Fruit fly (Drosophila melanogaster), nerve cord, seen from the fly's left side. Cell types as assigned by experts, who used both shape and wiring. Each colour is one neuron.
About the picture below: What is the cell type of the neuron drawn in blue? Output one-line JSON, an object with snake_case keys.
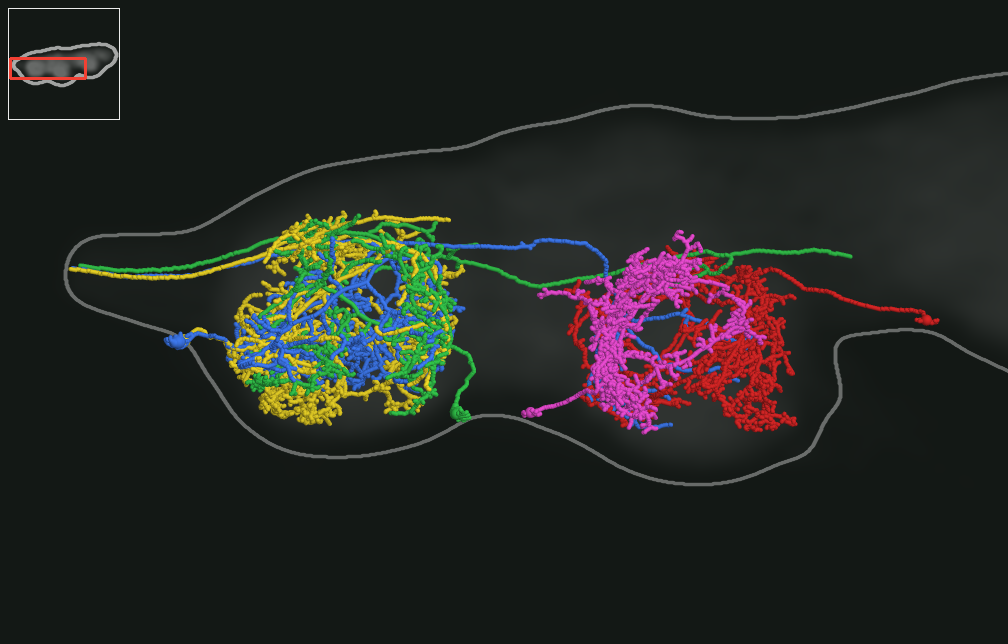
{"cell_type": "AN07B005"}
